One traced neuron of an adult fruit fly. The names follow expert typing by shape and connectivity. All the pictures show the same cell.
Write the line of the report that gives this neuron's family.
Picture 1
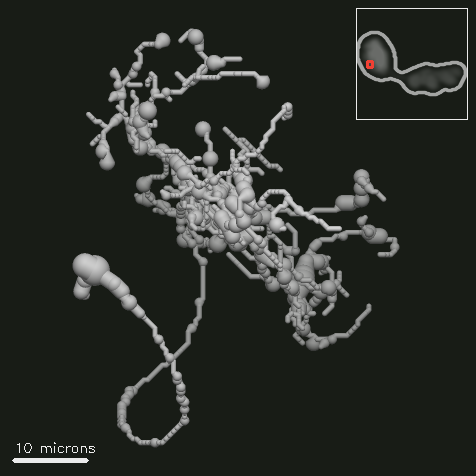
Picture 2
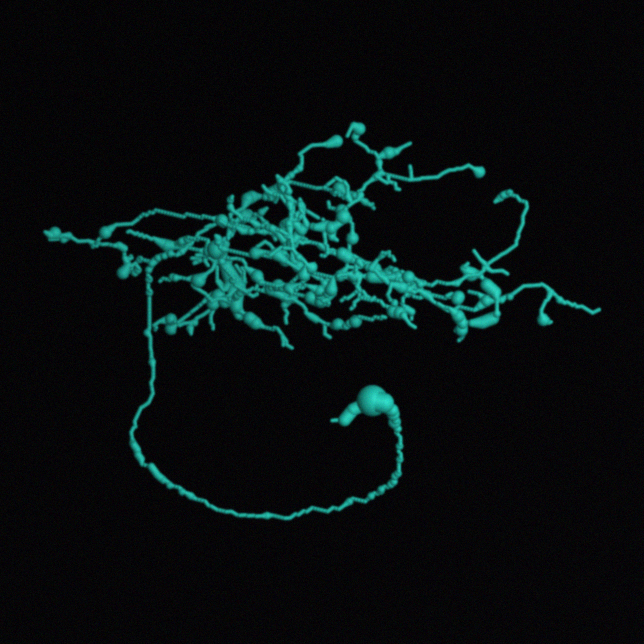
hemilineage TRdm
